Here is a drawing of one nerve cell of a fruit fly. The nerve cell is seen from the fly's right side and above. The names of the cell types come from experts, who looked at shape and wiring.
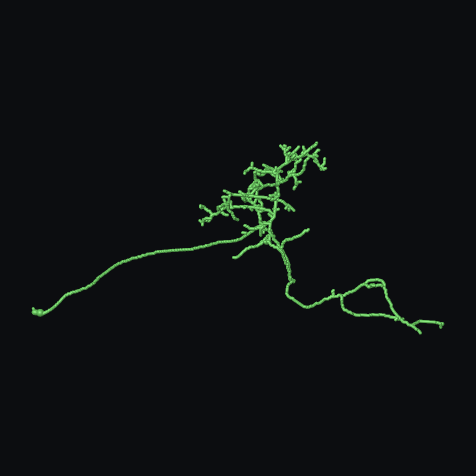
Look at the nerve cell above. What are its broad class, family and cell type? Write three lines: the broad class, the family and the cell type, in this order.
nerve-cord intrinsic neuron
hemilineage 07B
IN07B076_b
